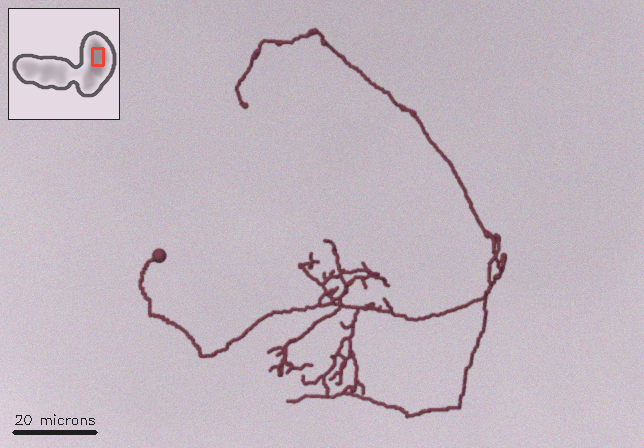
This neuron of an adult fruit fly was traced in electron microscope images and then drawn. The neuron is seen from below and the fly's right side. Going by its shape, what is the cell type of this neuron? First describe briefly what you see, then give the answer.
It lies in the brain. Its cell body lies on the left of the picture. By the scale bar it is about 95 microns tall in this view. It is a central-brain intrinsic neuron. Its cell type is FS1B_b.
